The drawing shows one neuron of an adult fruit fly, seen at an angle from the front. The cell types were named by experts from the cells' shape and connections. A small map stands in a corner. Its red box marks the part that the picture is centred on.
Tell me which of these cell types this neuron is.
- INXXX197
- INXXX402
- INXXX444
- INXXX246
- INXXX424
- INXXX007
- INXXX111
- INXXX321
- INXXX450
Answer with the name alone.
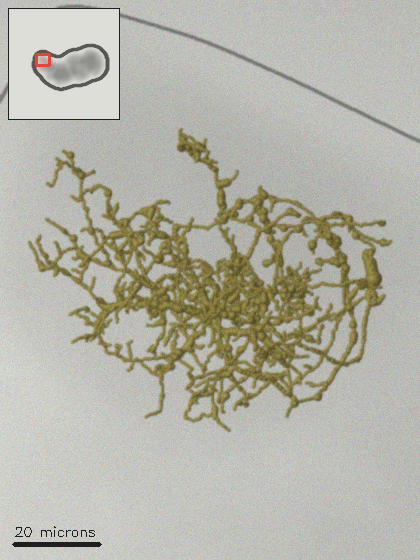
INXXX246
